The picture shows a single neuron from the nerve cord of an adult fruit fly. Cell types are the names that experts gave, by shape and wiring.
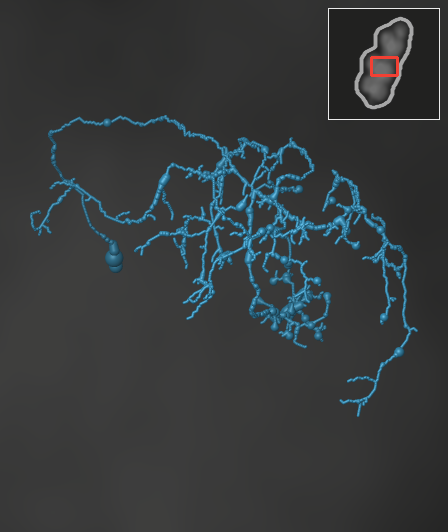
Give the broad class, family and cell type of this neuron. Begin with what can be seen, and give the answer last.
Dozens of branch ends can be seen. As drawn here it is wider than it is tall. It is a nerve-cord intrinsic neuron. Its family is hemilineage 21A. It is of cell type IN21A040.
